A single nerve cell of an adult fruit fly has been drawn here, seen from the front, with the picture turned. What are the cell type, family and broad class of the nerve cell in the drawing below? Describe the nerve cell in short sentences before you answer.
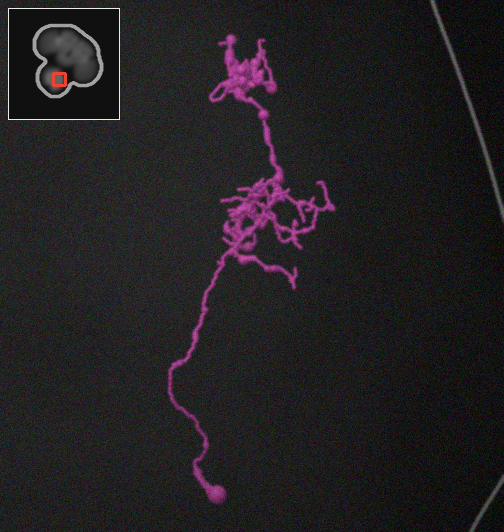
The cell body is at the bottom of the picture. The picture shows dozens of branch ends. The cell type is IN06A134. The family is hemilineage 06A. This is a nerve-cord intrinsic neuron.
